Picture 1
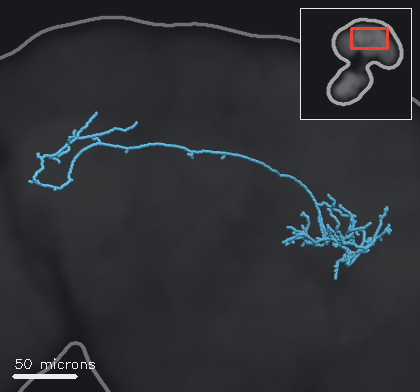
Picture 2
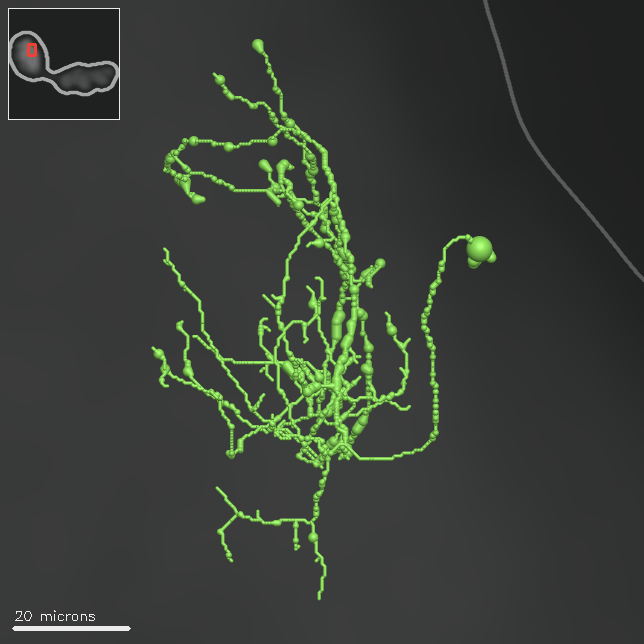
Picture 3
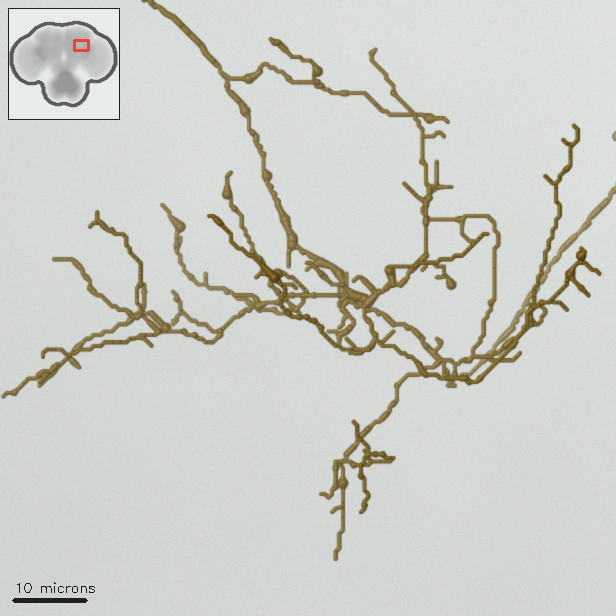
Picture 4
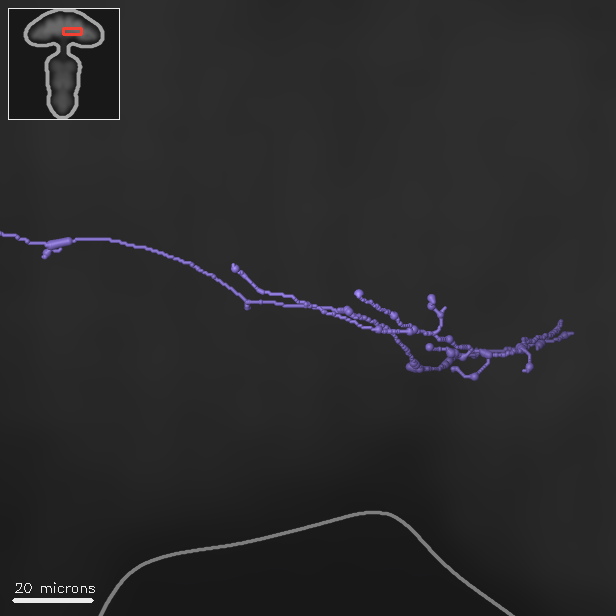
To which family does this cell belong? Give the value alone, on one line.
hemilineage VPNp&v1_posterior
